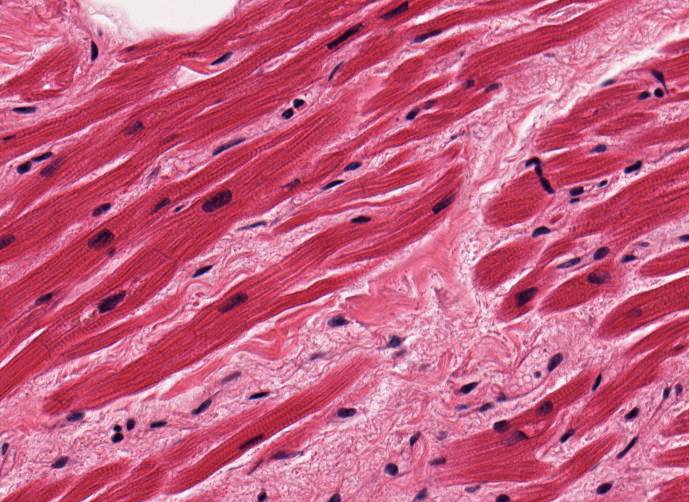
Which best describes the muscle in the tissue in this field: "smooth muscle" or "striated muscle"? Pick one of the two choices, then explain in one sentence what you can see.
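Striated muscle. The muscle fibres show fine cross-striations along their length.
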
